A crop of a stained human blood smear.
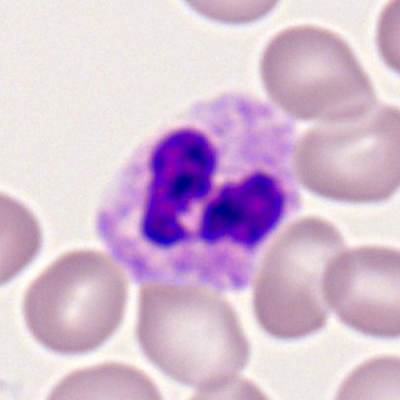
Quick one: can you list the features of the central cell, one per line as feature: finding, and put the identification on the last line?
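Nucleus: divided into two lobes
Chromatin: dark purple, coarsely clumped
Cytoplasm: abundant, pale lilac-pink
Granules: fine and faint, speckling the cytoplasm
Name: segmented neutrophil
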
